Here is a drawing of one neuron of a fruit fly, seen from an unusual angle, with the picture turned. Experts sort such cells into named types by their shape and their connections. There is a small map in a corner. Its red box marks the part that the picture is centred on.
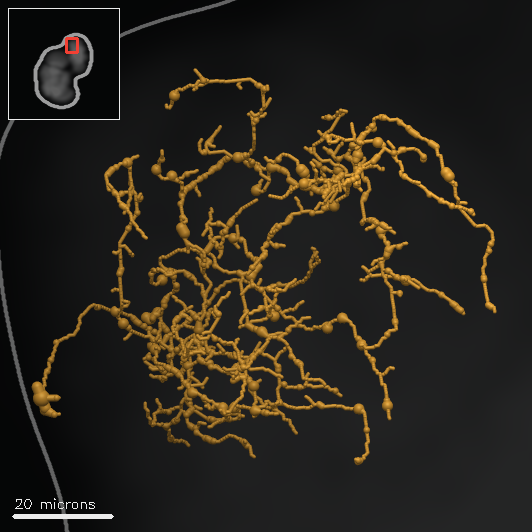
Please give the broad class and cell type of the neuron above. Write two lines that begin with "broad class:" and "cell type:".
broad class: nerve-cord intrinsic neuron
cell type: INXXX416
